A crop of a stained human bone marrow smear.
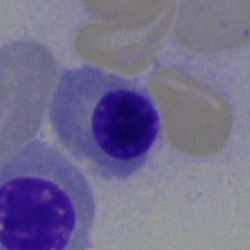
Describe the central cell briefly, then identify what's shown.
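Nucleus off-centre, toward the right side of the cell. Cytoplasm pale blue; no granules, no vacuoles seen. Erythroblast.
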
